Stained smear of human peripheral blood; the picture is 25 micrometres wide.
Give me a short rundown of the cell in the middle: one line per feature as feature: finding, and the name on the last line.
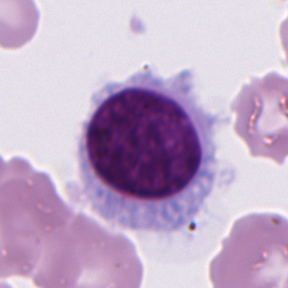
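Outline: ragged, with fine hair-like projections around the margin
Nuclear position: toward the top, leaving a wider band of cytoplasm below
Nuclear size: about 10 micrometres across
Nuclear shape: round
Chromatin: dark purple, finely mottled, no coarse clumps
Cytoplasm: pale blue
Name: hairy cell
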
